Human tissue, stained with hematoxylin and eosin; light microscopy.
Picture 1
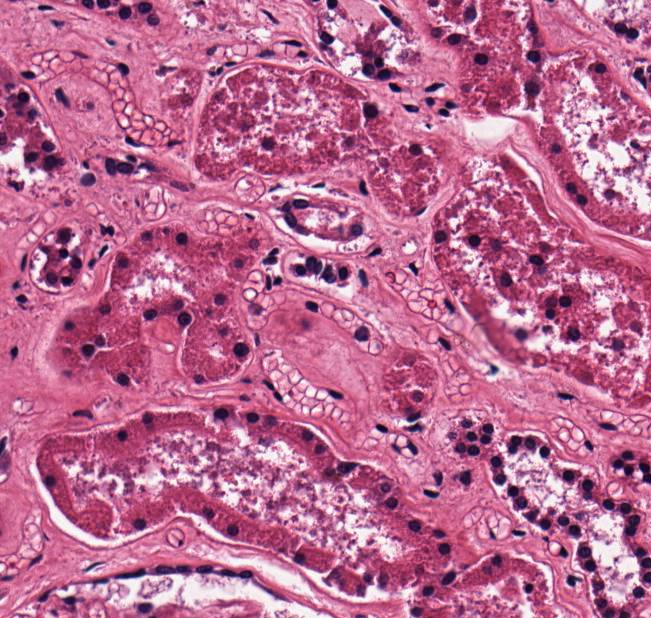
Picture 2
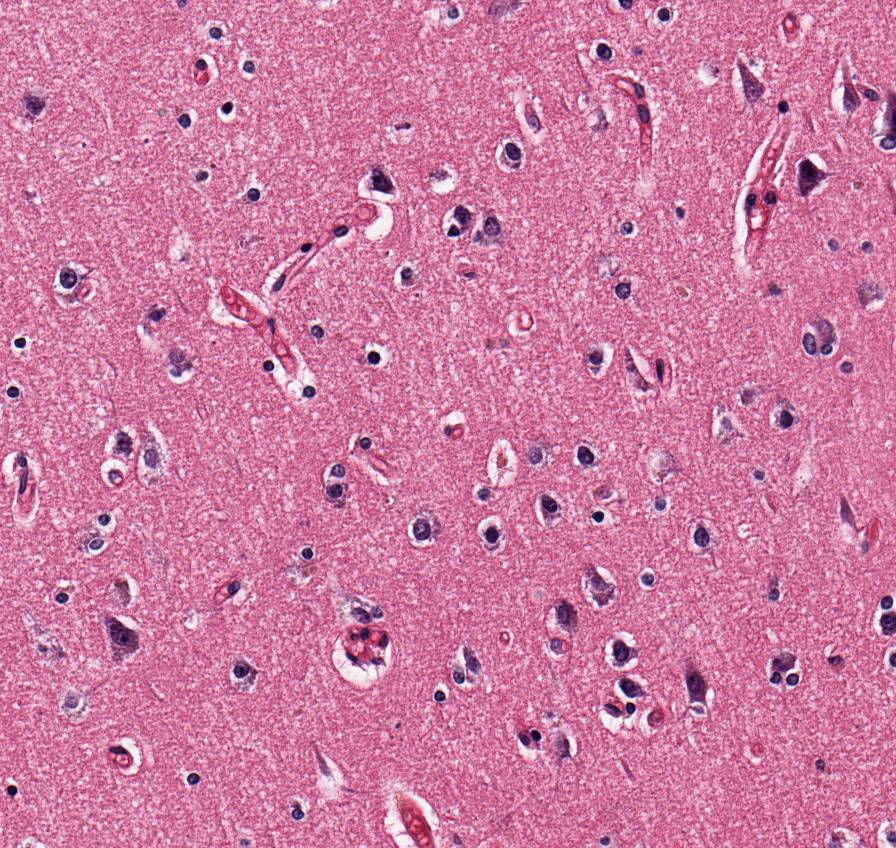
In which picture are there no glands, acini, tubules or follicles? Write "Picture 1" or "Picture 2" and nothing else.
Picture 2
